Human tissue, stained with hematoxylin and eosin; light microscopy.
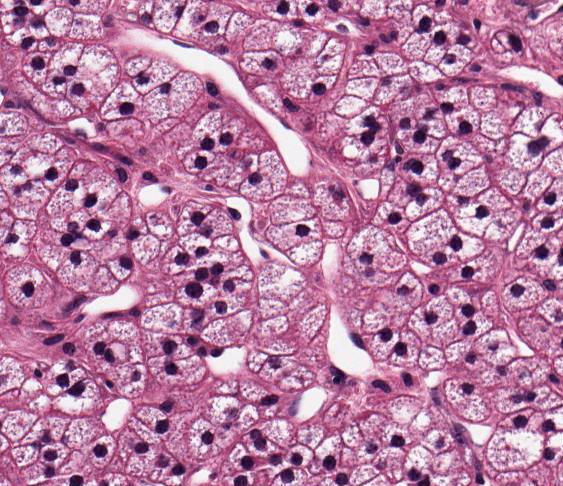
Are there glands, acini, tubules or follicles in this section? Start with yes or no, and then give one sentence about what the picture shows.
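No. The cell groups form no glandular lumens; the only empty spaces are the narrow channels between groups.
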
